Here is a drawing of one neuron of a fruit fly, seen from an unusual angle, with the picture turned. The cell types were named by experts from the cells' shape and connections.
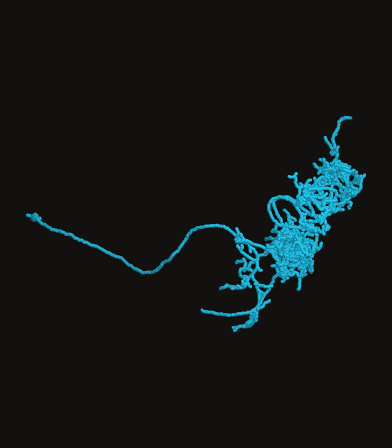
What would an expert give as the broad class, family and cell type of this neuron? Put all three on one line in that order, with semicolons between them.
central-brain intrinsic neuron; hemilineage DL2_ventral; MBON29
